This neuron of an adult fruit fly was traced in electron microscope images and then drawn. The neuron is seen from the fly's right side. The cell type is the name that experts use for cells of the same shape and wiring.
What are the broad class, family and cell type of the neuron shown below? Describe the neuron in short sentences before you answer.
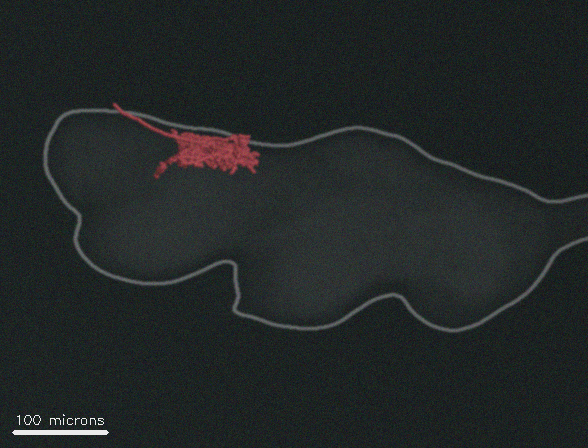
From left to right in the picture it spans about 160 microns. In this view it is wider than it is tall. This is a motor neuron of the nerve cord. The family is MNad. The cell type is MNad46.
